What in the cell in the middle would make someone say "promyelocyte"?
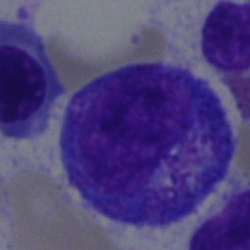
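Cell: promyelocyte. Nucleus large, filling most of the cell. Chromatin finely granular, not coarsely clumped. Fine purple-red granules clustered in the lower right part of the cell. Paler area beside the nucleus, also lower right.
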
